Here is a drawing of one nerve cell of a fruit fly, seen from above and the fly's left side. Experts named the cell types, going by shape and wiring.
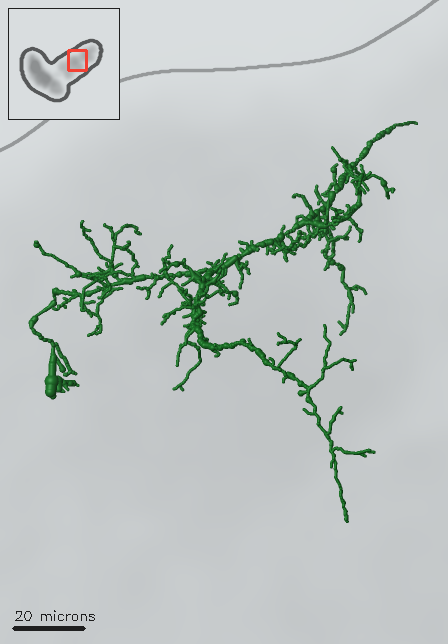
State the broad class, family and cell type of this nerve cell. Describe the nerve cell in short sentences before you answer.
The cell body can be seen on the left of the picture. By the scale bar it is about 120 microns tall in this view. The picture shows dozens of branch ends. Its broad class is motor neuron of the nerve cord. The family is hemilineage 15B. Its cell type is ltm MN.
